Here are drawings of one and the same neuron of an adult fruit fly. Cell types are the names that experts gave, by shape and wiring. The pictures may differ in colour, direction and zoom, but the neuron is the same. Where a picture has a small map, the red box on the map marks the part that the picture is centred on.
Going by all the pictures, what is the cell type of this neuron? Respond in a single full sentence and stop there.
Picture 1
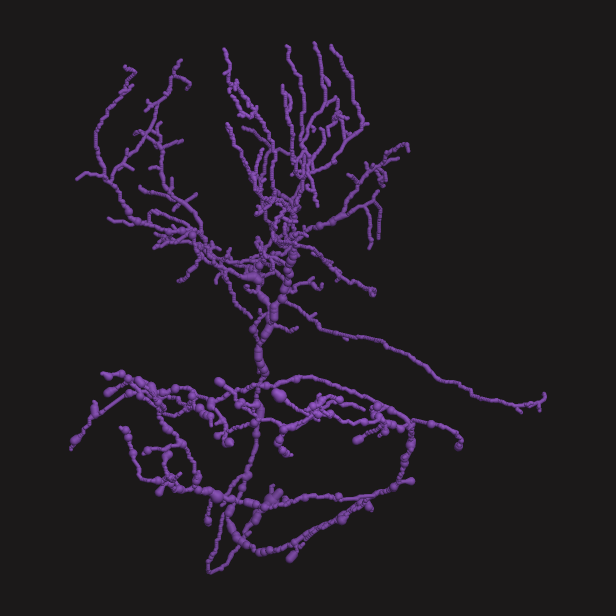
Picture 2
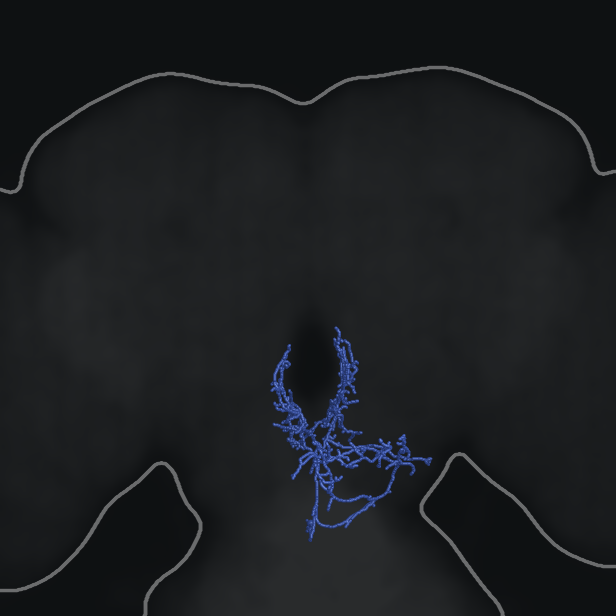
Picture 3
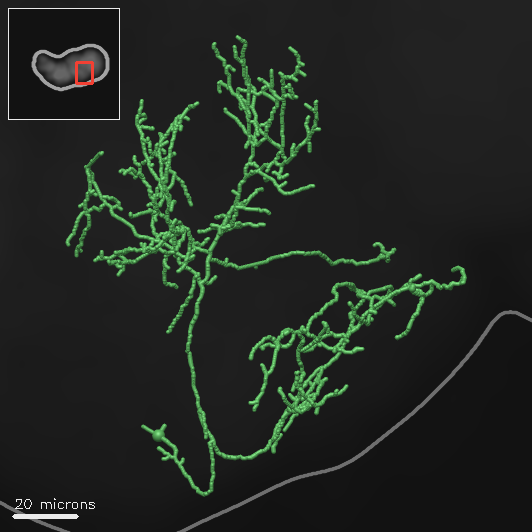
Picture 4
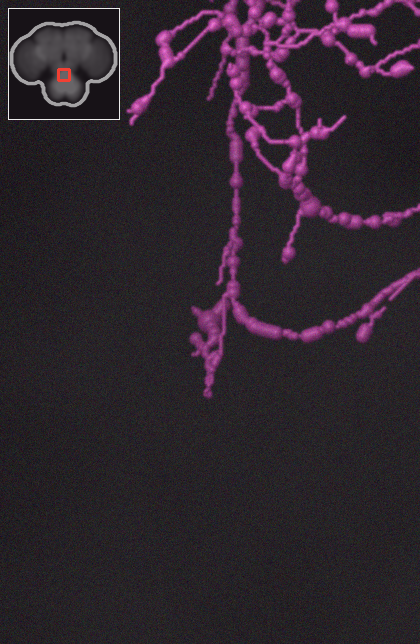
Cell type GNG560 is what this neuron is.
